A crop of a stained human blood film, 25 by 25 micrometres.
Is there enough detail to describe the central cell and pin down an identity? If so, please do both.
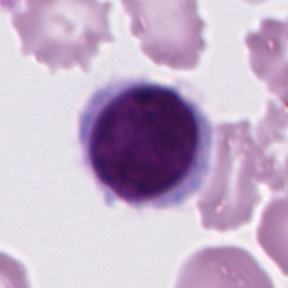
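First, the cytoplasm: it forms only a narrow pale blue rim around the nucleus, and I see no vacuoles in it. On the left side, its edge looks slightly ragged. Measuring next, I find the cell about 12 micrometres across and the nucleus about 10 micrometres across. That nucleus is round in outline and fills about 70% of the cell's area. This is a hairy cell.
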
